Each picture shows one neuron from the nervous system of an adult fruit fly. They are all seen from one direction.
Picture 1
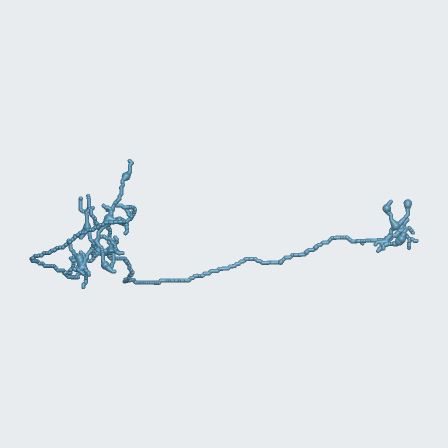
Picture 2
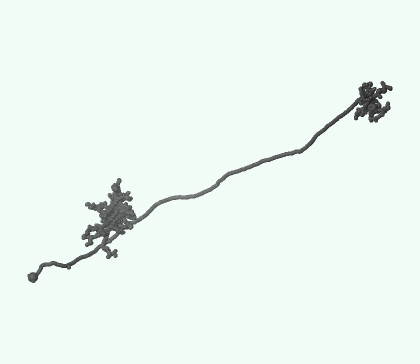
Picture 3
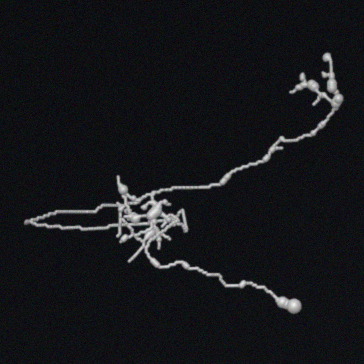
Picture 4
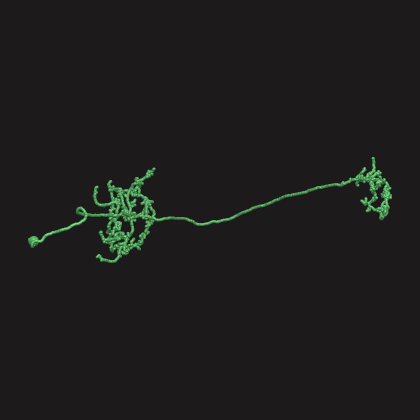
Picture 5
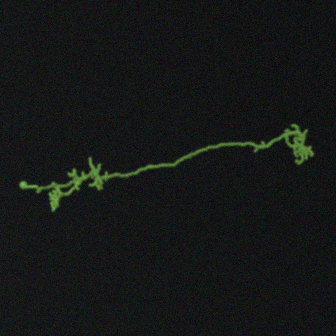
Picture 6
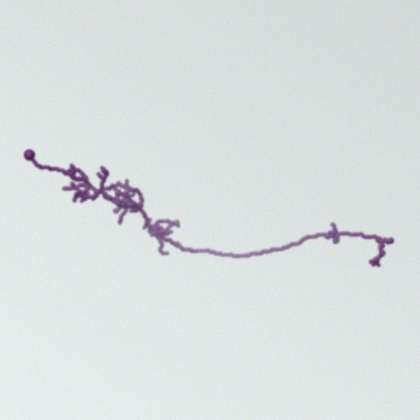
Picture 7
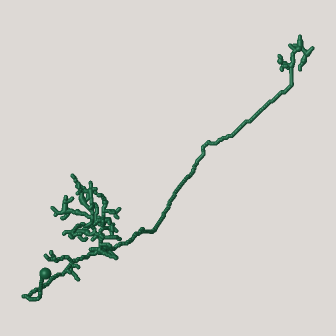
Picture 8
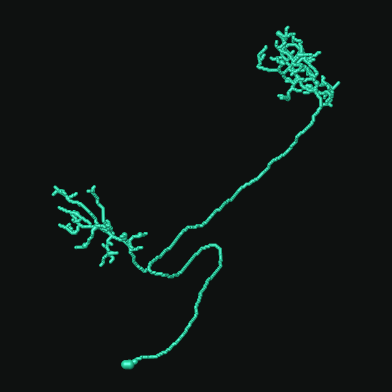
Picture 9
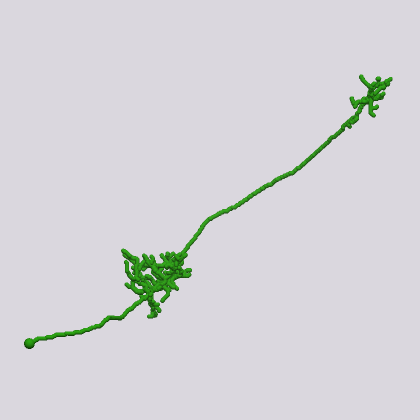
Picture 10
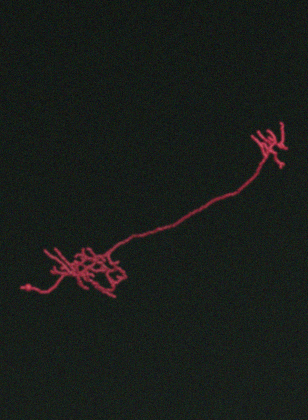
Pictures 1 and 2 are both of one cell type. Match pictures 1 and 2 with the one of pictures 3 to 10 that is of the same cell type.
Picture 7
